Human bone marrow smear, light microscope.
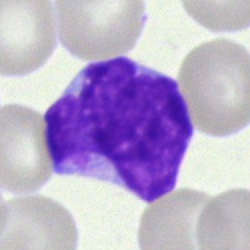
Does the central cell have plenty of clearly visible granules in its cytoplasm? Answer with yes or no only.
No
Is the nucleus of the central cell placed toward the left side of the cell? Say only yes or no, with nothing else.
No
